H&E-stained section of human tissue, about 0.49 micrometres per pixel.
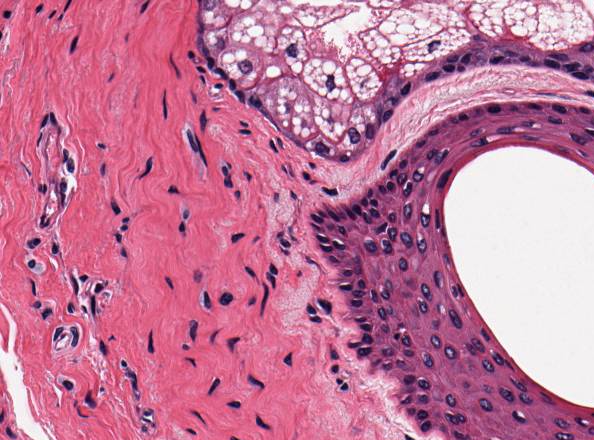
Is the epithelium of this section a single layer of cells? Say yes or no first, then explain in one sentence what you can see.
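No. A stratified squamous epithelium several cells thick lines a large rounded space at the right of the field.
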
